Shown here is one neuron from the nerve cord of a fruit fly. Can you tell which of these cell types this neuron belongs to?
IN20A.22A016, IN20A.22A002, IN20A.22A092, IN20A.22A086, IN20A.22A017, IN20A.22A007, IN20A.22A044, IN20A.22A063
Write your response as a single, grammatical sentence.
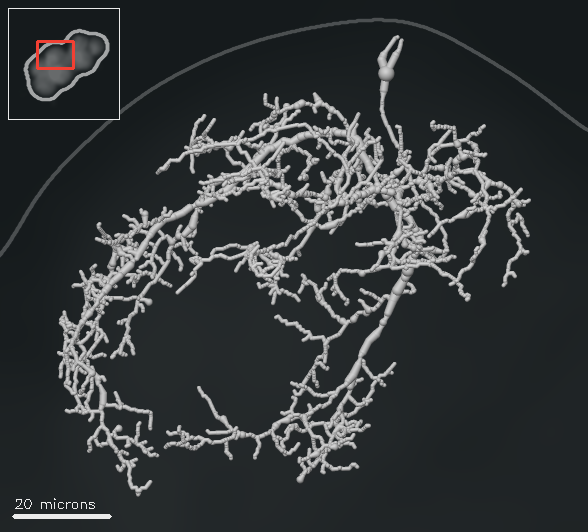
In the scheme of cell types, this neuron is IN20A.22A007.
